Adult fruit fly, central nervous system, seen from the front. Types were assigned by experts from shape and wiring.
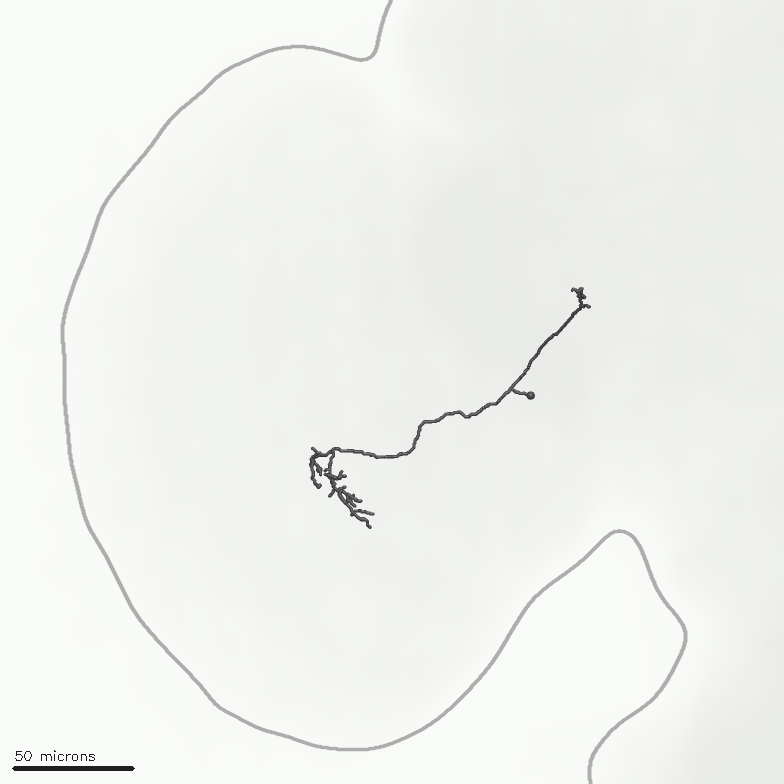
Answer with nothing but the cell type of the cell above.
LPC2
